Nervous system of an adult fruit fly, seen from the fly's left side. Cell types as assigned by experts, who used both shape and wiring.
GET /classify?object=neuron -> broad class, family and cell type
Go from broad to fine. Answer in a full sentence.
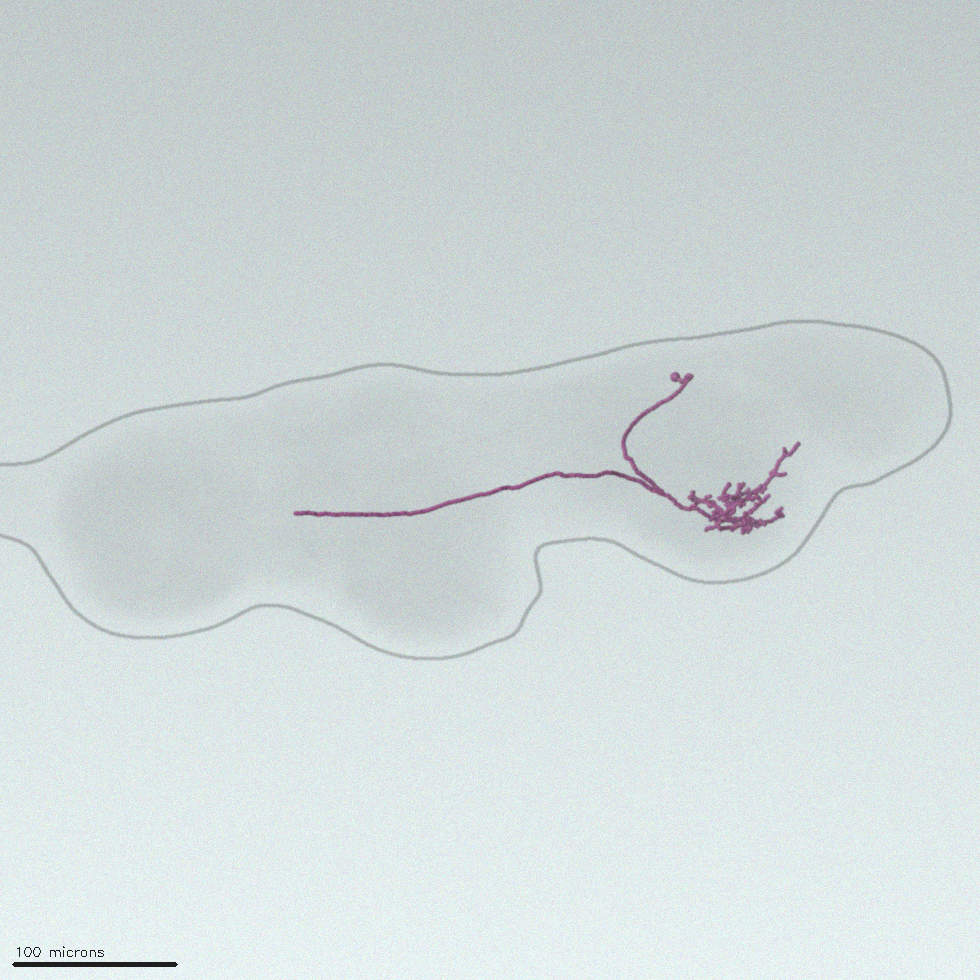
A nerve-cord intrinsic neuron of hemilineage 23B, type IN23B085.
